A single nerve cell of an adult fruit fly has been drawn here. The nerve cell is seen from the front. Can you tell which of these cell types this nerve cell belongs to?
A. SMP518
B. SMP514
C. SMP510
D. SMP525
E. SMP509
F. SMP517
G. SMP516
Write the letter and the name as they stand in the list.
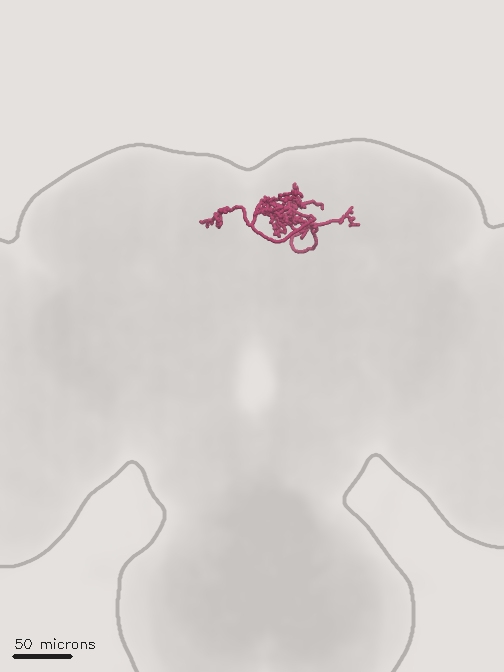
G. SMP516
